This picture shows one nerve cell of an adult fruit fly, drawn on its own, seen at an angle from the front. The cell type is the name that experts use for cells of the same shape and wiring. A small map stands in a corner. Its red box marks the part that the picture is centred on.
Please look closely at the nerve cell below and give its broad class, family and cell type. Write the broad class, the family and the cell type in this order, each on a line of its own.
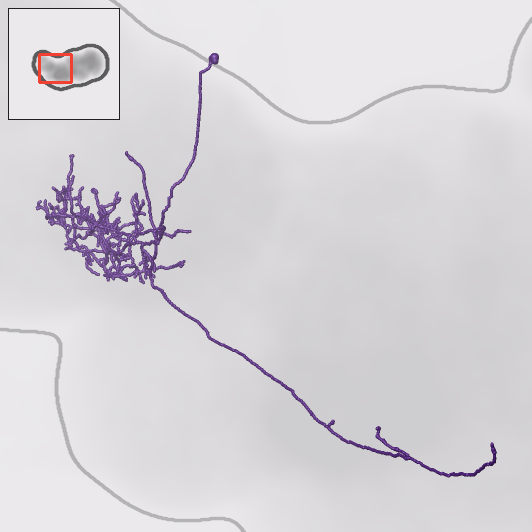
nerve-cord intrinsic neuron
hemilineage 23B
IN23B068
